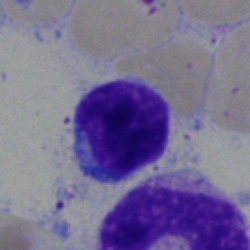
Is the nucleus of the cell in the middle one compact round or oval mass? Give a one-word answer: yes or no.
Yes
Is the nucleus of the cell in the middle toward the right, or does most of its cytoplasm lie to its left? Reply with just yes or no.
Yes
